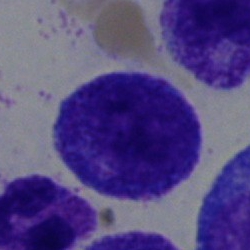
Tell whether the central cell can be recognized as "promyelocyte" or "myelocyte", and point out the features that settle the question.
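It is a promyelocyte. Its outline is round and smooth. The nucleus stains a deep blue-purple throughout, and the chromatin is finely granular and evenly spread, without coarse dark clumps. No clear vacuoles are seen in the cell.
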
